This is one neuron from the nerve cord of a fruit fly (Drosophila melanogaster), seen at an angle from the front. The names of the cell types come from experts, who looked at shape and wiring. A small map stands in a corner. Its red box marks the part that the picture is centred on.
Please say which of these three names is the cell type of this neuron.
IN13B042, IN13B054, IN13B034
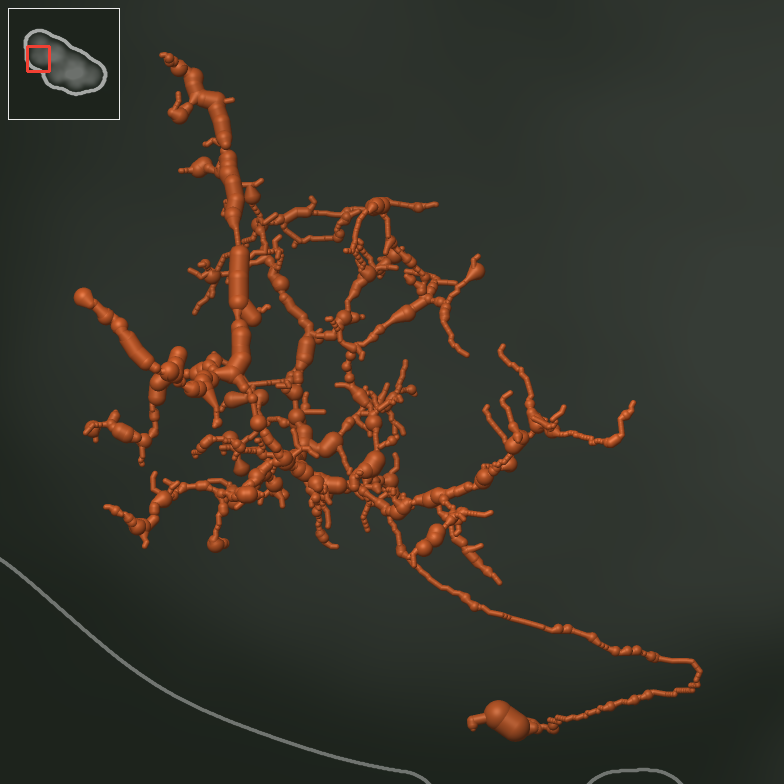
IN13B054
